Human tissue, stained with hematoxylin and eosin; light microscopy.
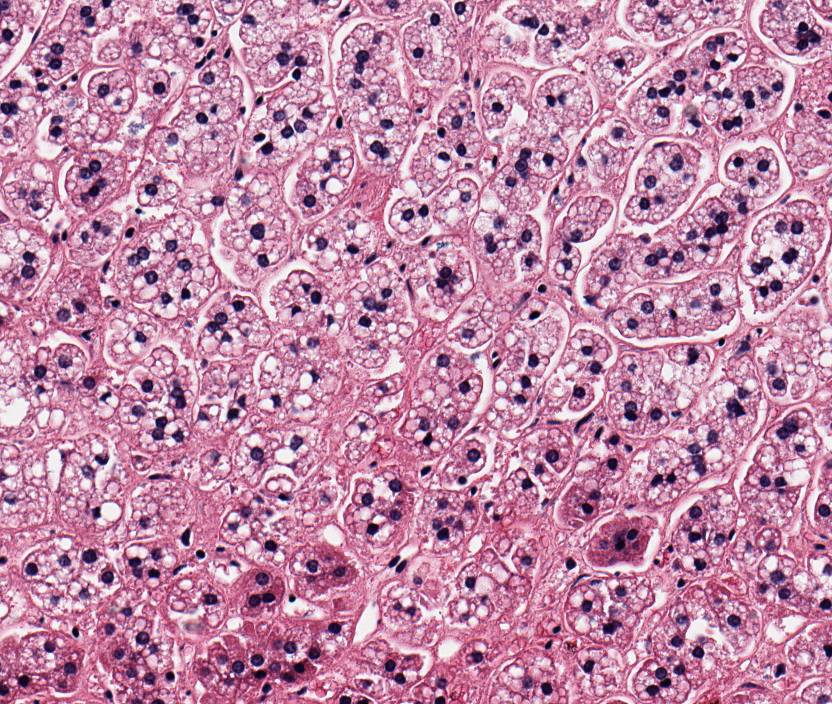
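Adrenal gland: the cells sit in rounded nests and short cords separated by thin septa, and most have pale, foamy cytoplasm packed with small clear vacuoles. Nuclei are small, round and dark, mostly one per cell, and the delicate pink septa carry scattered small elongated dark nuclei.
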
